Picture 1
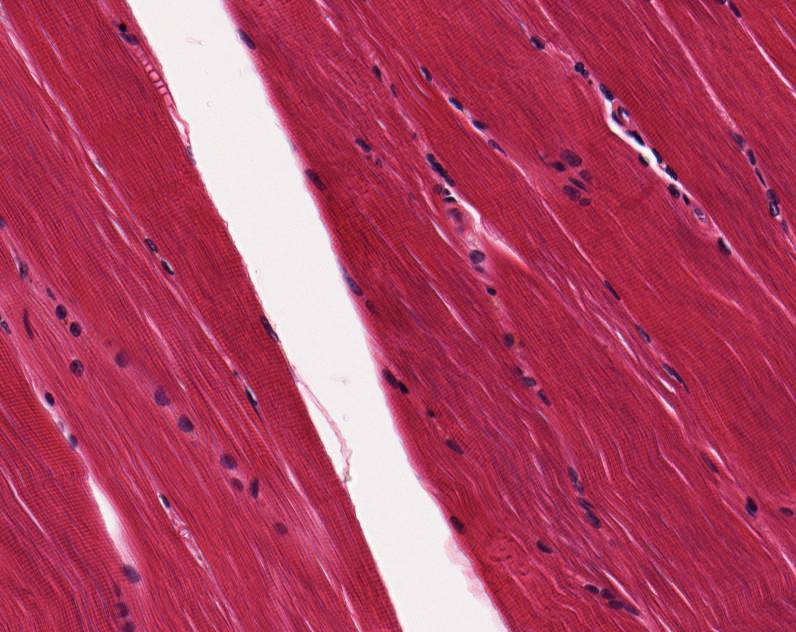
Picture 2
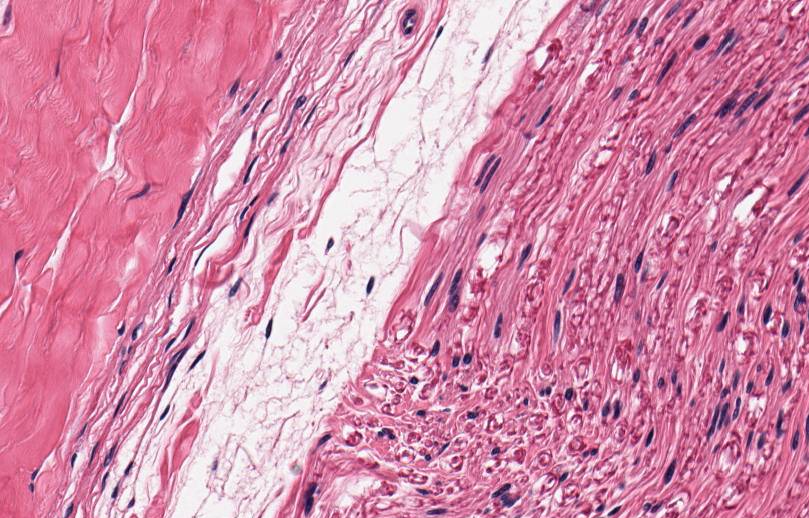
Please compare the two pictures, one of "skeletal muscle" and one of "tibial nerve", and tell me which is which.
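First one's skeletal muscle; the second is tibial nerve. In the muscle, long parallel fibres run diagonally from upper left to lower right across the whole field, with fine, regular cross-striations, clearest just left of the central white gap. The dark purple nuclei are elongated and sit at the fibre edges, not the centres, and connective tissue between fibres is scant, only thin pale lines. The nerve is laid out quite differently, as three bands running diagonally from lower left to upper right: dense pink tissue on the left, a pale loose band in the middle, a cellular fibrous band on the right. The left part is dense, wavy, eosinophilic collagen with very few nuclei. Between it and the pale band are loose wavy fibres with thin, dark, elongated nuclei parallel to them, and the right band has many dark elongated nuclei aligned along its fibres.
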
